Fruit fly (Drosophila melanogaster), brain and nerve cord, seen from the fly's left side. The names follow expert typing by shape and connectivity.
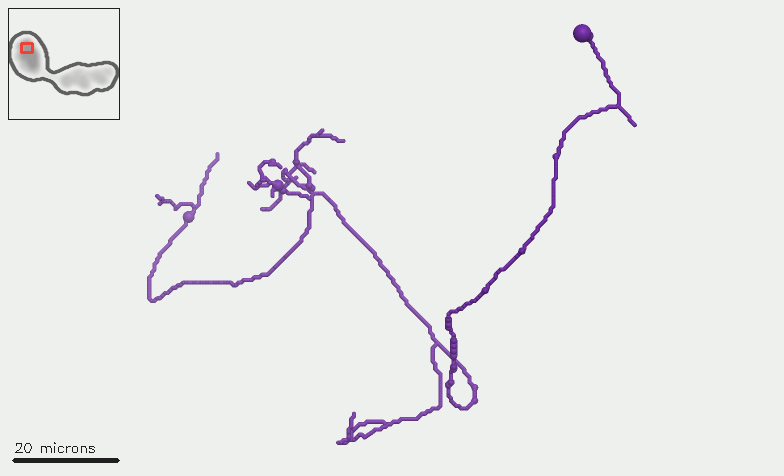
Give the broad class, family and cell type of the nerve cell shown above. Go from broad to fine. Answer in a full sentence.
A central-brain intrinsic neuron of the FS family, type FS3.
